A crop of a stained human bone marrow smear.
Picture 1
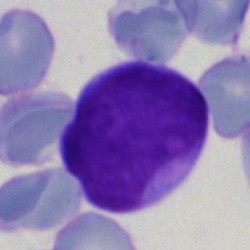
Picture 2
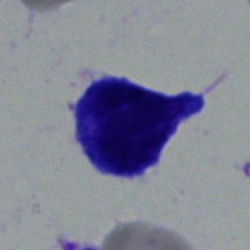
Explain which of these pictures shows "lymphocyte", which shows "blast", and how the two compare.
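Here the blast is picture 1, and the lymphocyte is picture 2. Compare the outlines first: the blast is roughly round with a small rounded bulge on its left, whereas the lymphocyte is pear-like, narrowing toward the right, with a slightly ragged edge. In the blast you can still pick out the parts: a deep purple nucleus filling nearly the whole cell, and a narrow crescent of pale lilac-blue cytoplasm at the lower right. The lymphocyte, by contrast, is stained a deep, fairly even blue-violet throughout, and no paler rim of cytoplasm stands apart from the dark mass.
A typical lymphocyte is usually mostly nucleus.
The blast's chromatin is fairly fine and evenly spread.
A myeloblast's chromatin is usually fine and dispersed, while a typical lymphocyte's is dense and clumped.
No vacuoles are seen in either cell. The lymphocyte lies apart from the pale red cells at the top and bottom edges, touching none of them.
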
